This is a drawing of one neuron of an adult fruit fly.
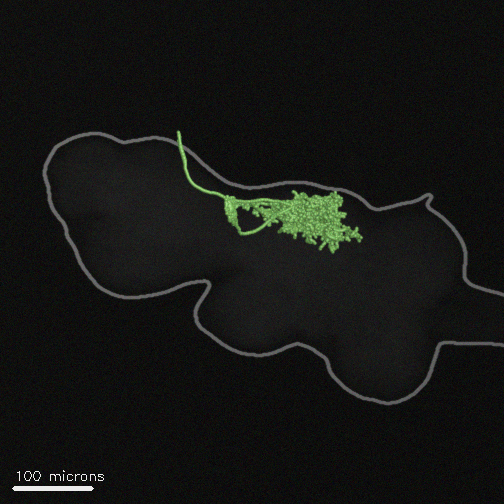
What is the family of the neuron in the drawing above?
hemilineage 03B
